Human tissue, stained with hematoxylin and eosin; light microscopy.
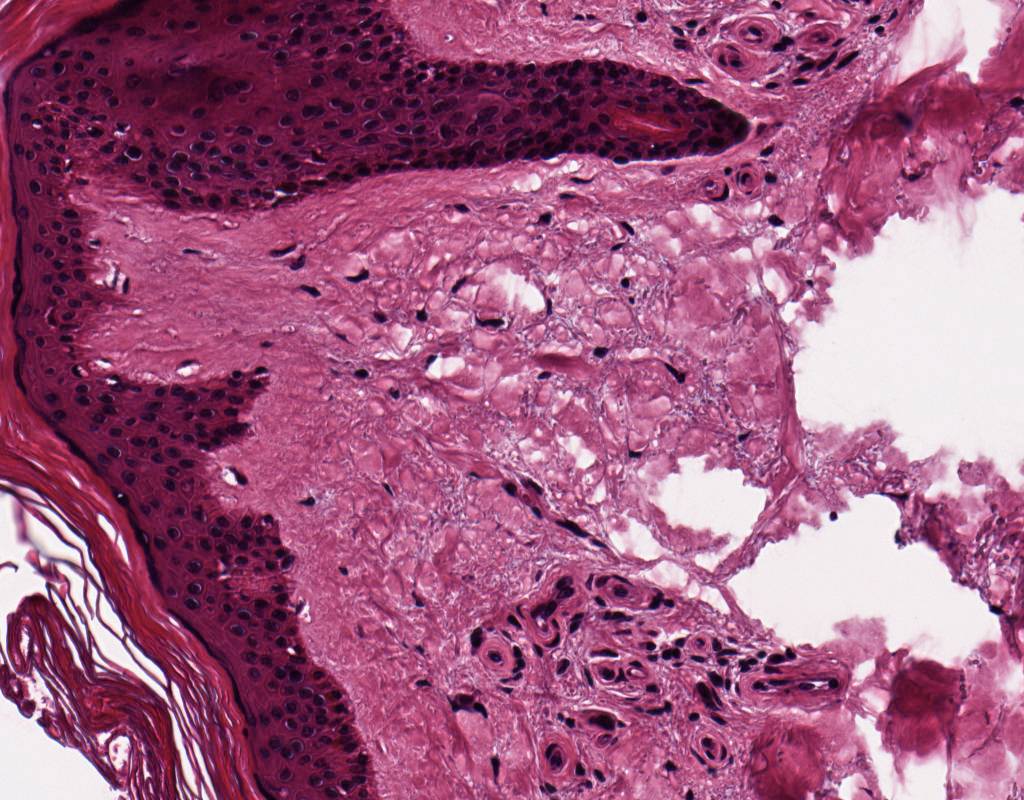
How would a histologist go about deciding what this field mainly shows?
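Dermis: connective tissue filling centre and right of field.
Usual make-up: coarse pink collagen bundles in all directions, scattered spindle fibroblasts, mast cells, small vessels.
Stratified squamous epithelium along left side, capped at far left by thick, compact, laminated, deeply eosinophilic keratin; broad, elongated rete ridges extend rightward into the connective tissue. Right edge torn into fragments with large empty spaces.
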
